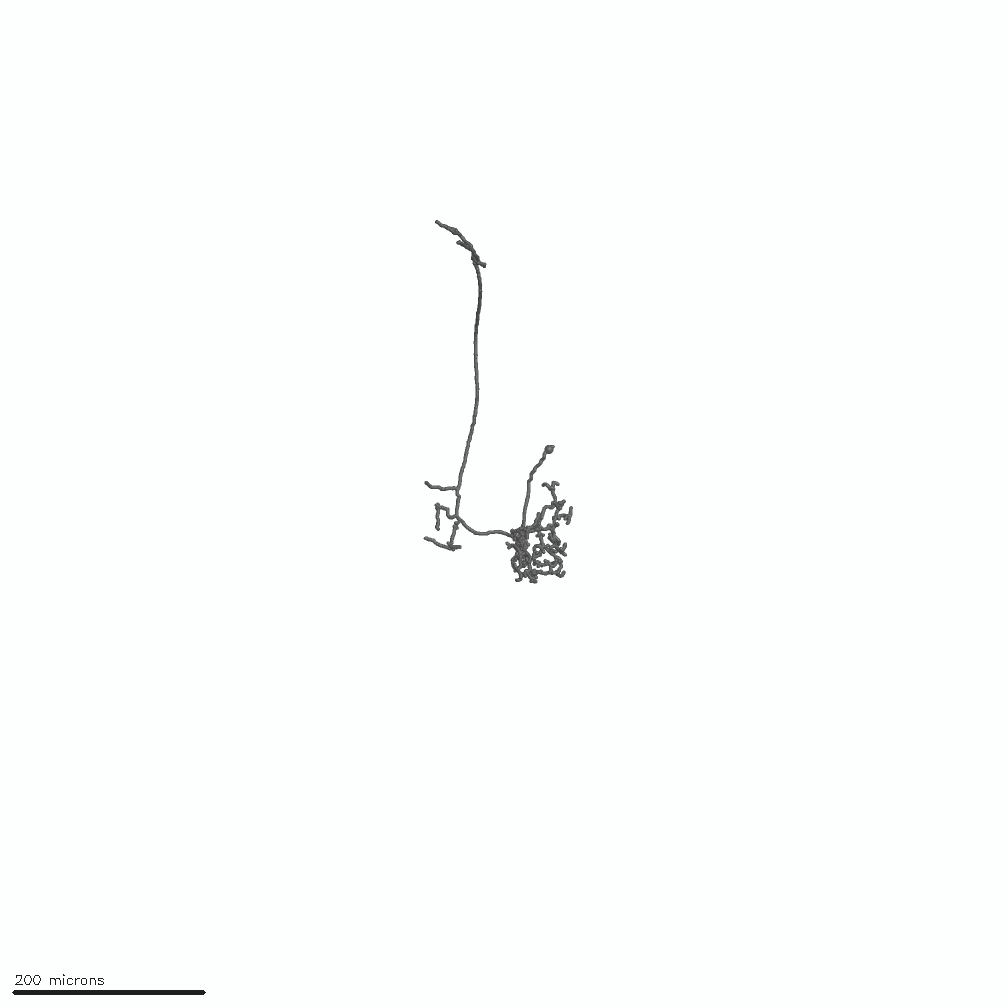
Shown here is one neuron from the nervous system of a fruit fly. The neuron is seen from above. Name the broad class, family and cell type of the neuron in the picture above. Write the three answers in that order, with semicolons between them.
ascending neuron; hemilineage 07B; AN07B042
